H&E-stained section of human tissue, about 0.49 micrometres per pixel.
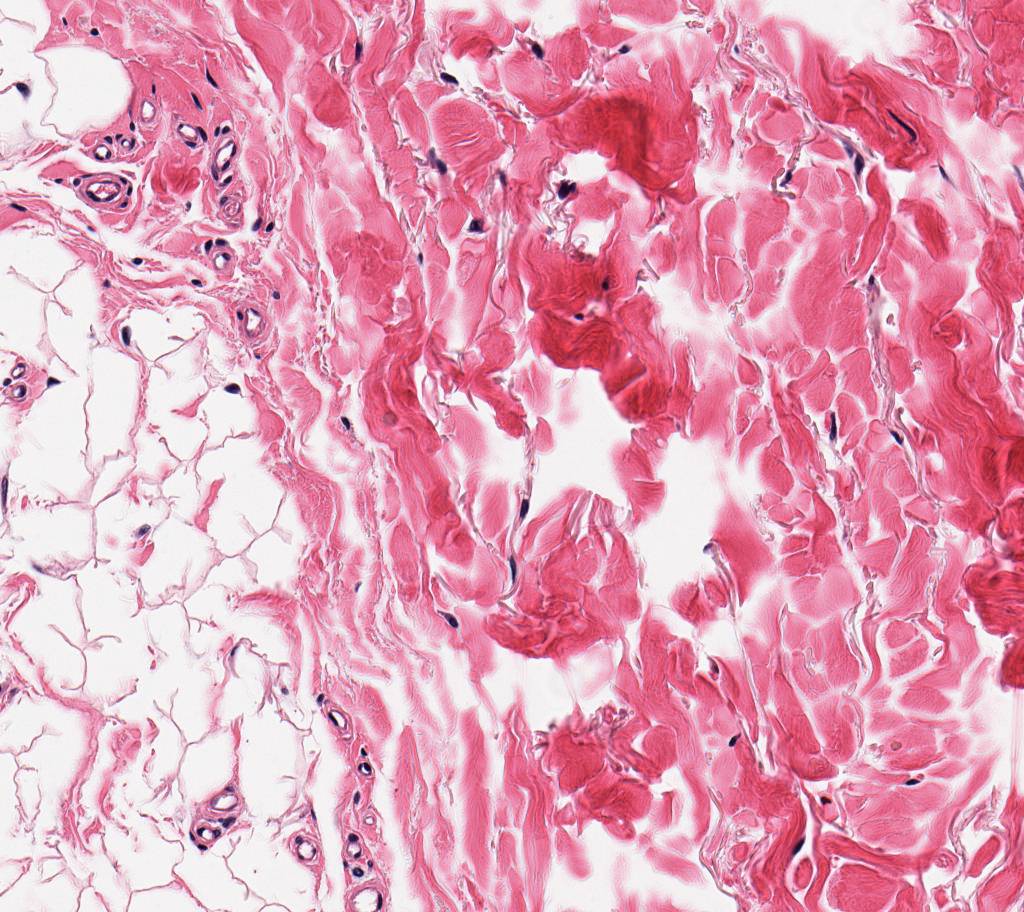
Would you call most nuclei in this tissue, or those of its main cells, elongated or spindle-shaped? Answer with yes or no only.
Yes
